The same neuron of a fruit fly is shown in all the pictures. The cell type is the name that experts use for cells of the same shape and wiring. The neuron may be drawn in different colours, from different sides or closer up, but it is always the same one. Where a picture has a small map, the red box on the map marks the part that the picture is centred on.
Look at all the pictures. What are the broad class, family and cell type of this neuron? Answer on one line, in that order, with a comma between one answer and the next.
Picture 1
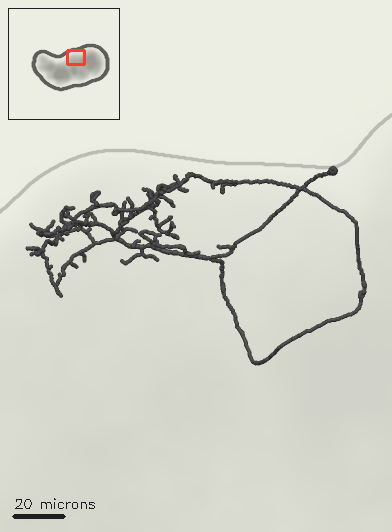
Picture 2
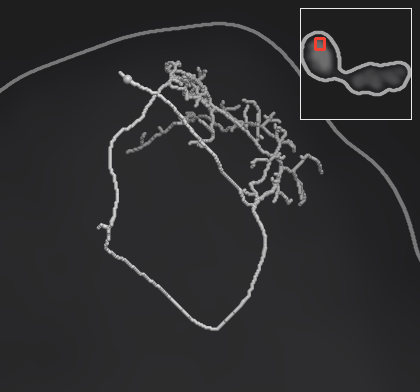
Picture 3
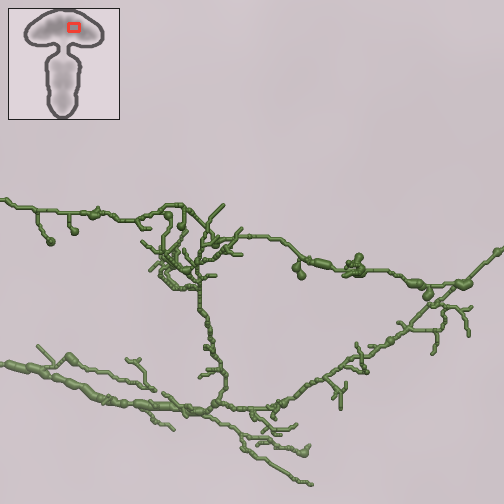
central-brain intrinsic neuron, hemilineage SMPpm1, CB0943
